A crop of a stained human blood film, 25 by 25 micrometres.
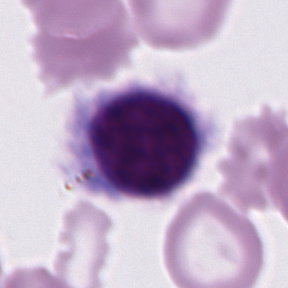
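Hairy cell, in the middle of this stained blood smear. Look at its edge: the cytoplasm frays into fine, hair-like projections. Notice the rim of cytoplasm is wider on the nucleus's left than its right. The cytoplasm shows no granules; the nucleus, no nucleolus.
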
